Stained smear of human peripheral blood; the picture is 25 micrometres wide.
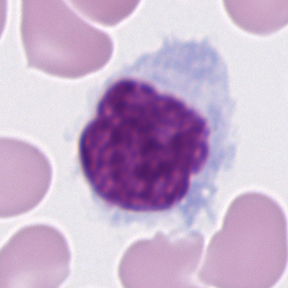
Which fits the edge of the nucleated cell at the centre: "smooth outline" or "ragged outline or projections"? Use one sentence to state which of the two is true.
There is a ragged or frayed edge, or there are projections, blebs or tags, on this cell.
